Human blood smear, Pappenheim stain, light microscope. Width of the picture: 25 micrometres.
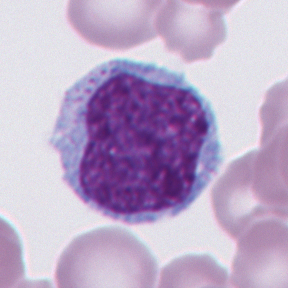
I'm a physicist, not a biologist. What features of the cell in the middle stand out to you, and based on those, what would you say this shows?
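Size comes first: the cell is about 14 micrometres across, and the nucleus fills about 70% of its area. The nucleus is roughly square with rounded corners; its chromatin is coarse and clumped, with dark patches among paler areas. The cytoplasm is pale greyish blue, with fine purplish-red granules scattered in it. This is a monocyte.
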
